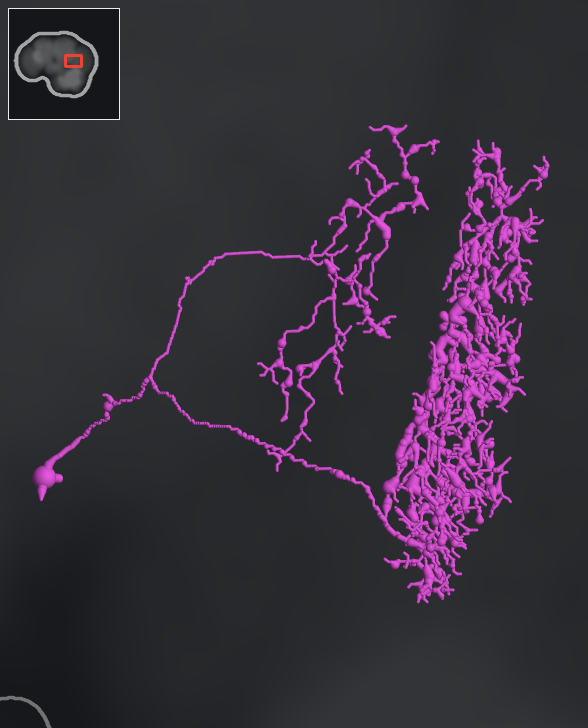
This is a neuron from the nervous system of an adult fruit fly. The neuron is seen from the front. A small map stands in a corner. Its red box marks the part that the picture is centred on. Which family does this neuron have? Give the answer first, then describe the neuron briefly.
Its family is MeLo. Its broad class is optic-lobe intrinsic neuron. More than a hundred branch ends can be seen. In this view it is about as wide as it is tall.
